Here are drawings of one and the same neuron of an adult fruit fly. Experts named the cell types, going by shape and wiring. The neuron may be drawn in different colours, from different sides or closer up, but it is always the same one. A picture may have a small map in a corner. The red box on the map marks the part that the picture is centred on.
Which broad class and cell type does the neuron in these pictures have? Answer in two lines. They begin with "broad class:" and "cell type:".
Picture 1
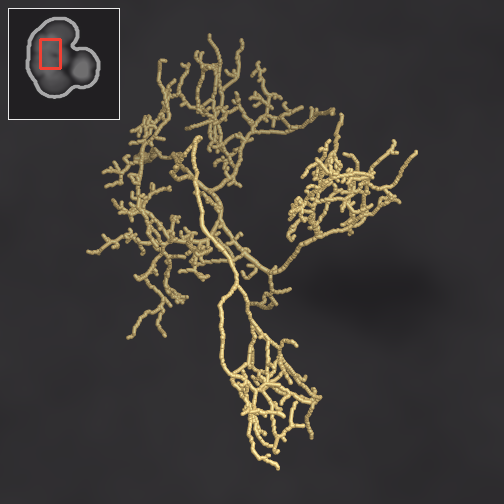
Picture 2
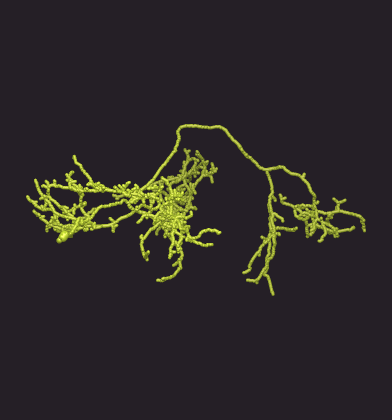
broad class: central-brain intrinsic neuron
cell type: VES078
